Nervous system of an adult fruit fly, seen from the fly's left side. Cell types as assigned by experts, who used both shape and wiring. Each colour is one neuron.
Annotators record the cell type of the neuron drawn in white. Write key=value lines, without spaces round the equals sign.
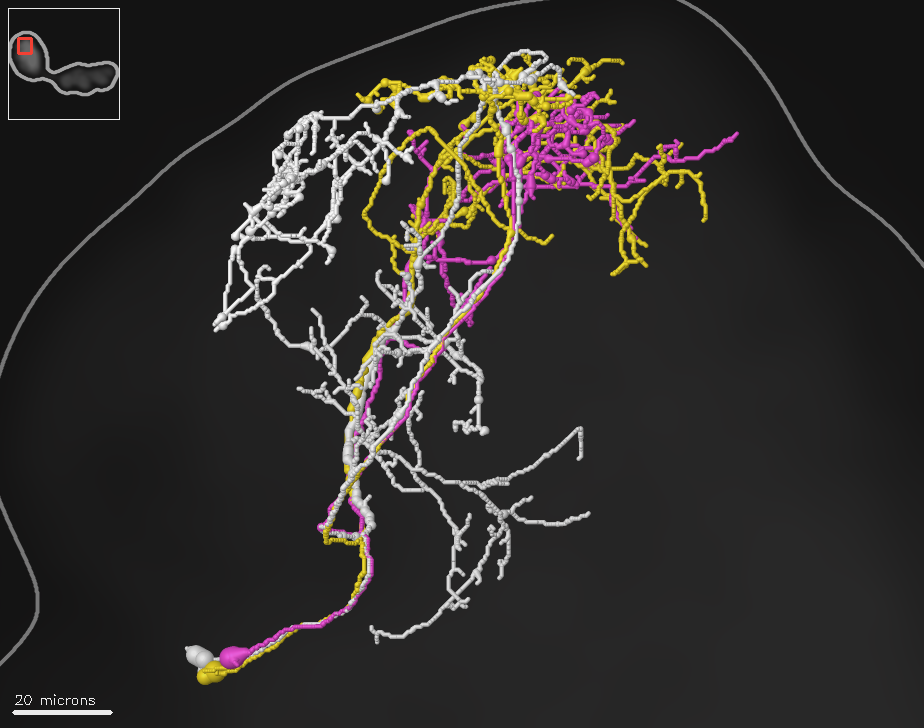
cell_type=SMP172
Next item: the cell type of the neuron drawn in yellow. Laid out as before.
cell_type=SMP171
